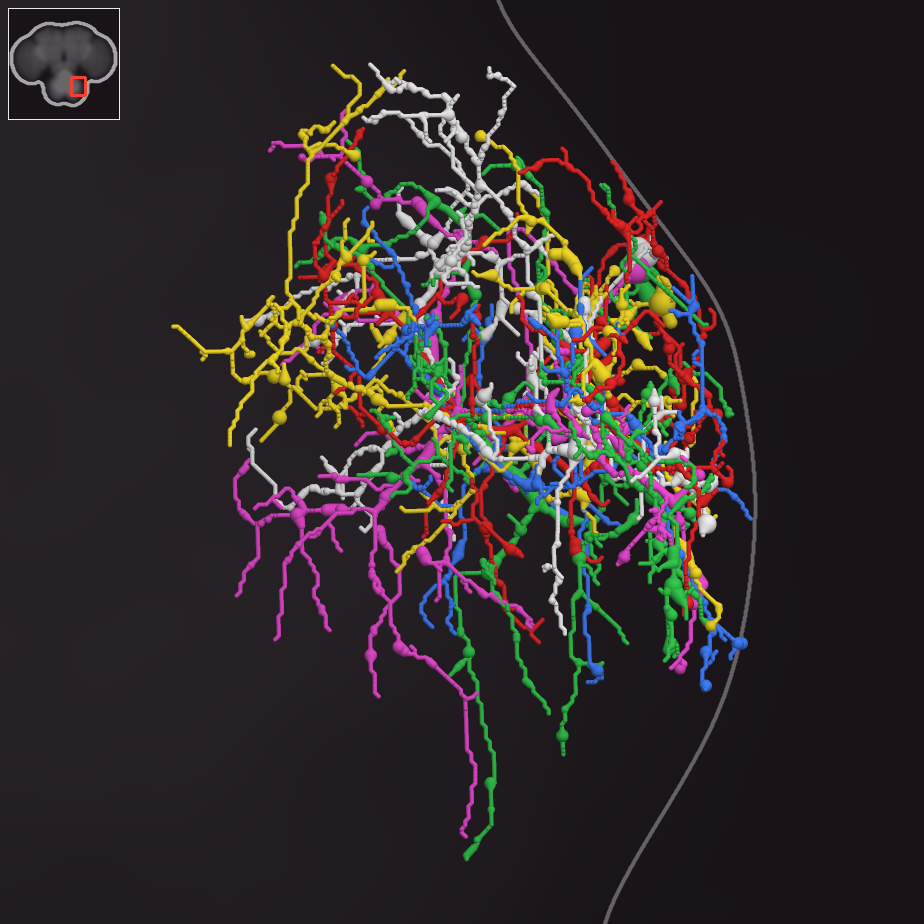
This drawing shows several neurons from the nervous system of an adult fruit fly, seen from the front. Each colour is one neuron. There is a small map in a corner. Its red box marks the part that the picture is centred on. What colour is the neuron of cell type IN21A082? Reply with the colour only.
red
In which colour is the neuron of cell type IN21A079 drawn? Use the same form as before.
magenta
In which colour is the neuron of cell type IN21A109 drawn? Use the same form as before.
blue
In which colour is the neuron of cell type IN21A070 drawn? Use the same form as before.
yellow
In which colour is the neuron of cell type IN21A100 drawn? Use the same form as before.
green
